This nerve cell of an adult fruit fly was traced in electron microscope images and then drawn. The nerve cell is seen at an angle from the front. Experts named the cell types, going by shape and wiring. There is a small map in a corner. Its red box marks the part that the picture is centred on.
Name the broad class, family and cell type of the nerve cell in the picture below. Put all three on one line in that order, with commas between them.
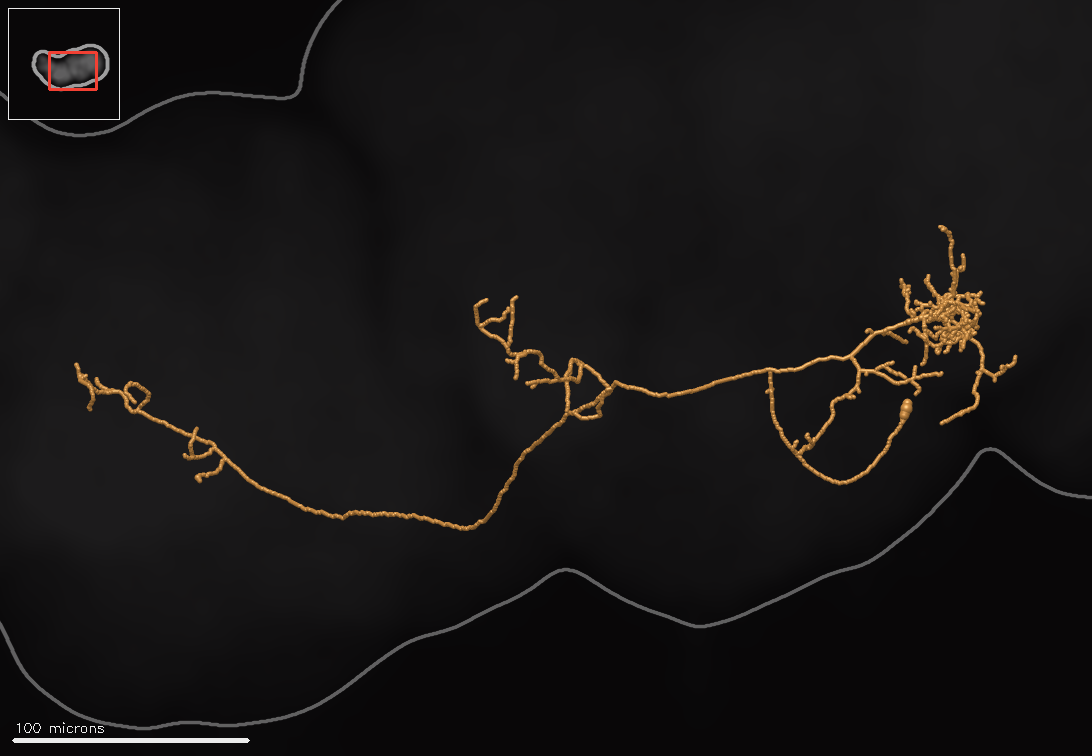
descending neuron, hemilineage LB7, DNge113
